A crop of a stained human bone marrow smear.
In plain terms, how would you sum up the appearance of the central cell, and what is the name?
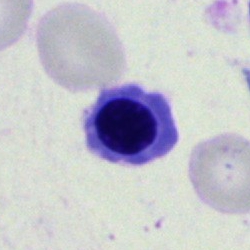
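Nucleus off-centre, toward the left of the cell. Chromatin very dark and dense. No nucleoli visible. No granules in the cytoplasm. Cell: erythroblast.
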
